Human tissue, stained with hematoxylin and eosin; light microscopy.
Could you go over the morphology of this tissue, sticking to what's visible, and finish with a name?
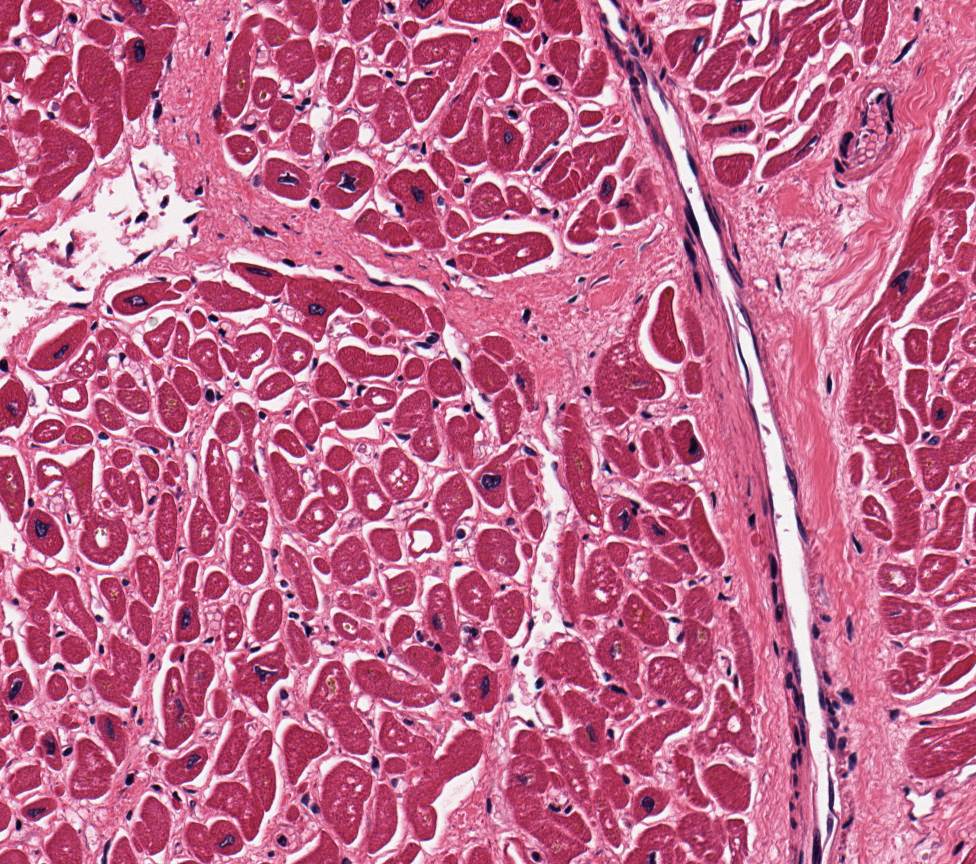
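Notice first that most fibres are cut in cross or oblique section, not lengthwise. Strands of pale pink fibrous tissue group them into bundles. Profiles vary in size and outline; some look branched. Many have a pale clear zone around the nucleus with fine yellow-brown granules. This is the left ventricle of the heart.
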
